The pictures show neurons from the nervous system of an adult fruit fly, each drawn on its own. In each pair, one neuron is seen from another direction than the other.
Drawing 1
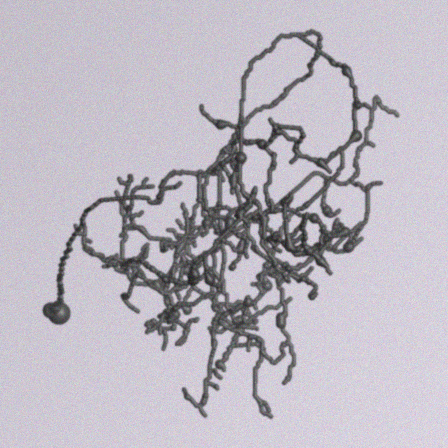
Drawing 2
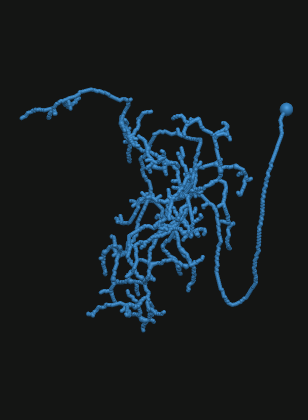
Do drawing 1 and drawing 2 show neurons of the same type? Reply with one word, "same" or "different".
same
